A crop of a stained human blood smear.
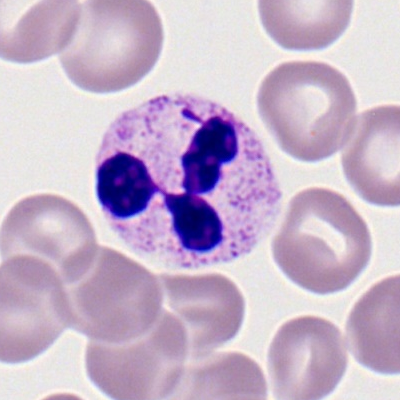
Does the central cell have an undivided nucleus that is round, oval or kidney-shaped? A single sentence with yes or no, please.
No, the nucleus is made up of distinct lobes rather than one piece.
